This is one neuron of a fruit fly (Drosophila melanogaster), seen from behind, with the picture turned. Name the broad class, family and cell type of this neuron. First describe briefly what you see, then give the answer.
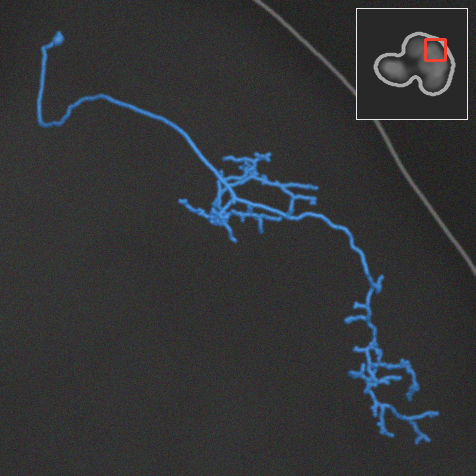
Its cell body lies at the upper left of the picture. In this view it is about as wide as it is tall. It is a central-brain intrinsic neuron. Its family is hemilineage SIPa1_ventral. The cell type is CB4194.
